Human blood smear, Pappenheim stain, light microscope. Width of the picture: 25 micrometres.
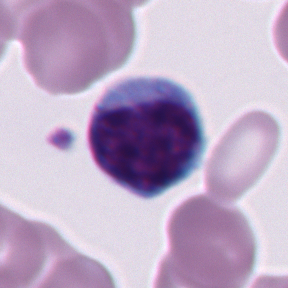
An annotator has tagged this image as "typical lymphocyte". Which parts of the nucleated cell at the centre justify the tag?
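Looking first at the cytoplasm, I see it forming a thin rim, widest along the upper edge of the cell.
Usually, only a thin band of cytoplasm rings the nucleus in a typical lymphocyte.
So that rim goes with a typical lymphocyte. Beyond that, the outline is round and smooth, the chromatin is dark purple and coarsely clumped, and I find no vacuoles in the cytoplasm.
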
